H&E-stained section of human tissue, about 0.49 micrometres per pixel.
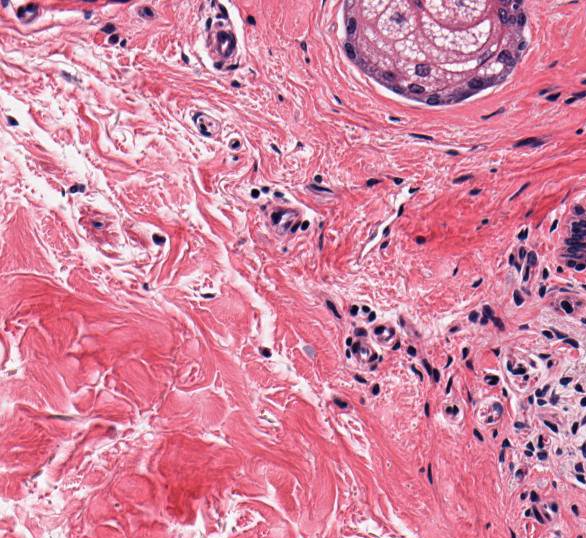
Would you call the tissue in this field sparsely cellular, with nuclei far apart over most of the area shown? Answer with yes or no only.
Yes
